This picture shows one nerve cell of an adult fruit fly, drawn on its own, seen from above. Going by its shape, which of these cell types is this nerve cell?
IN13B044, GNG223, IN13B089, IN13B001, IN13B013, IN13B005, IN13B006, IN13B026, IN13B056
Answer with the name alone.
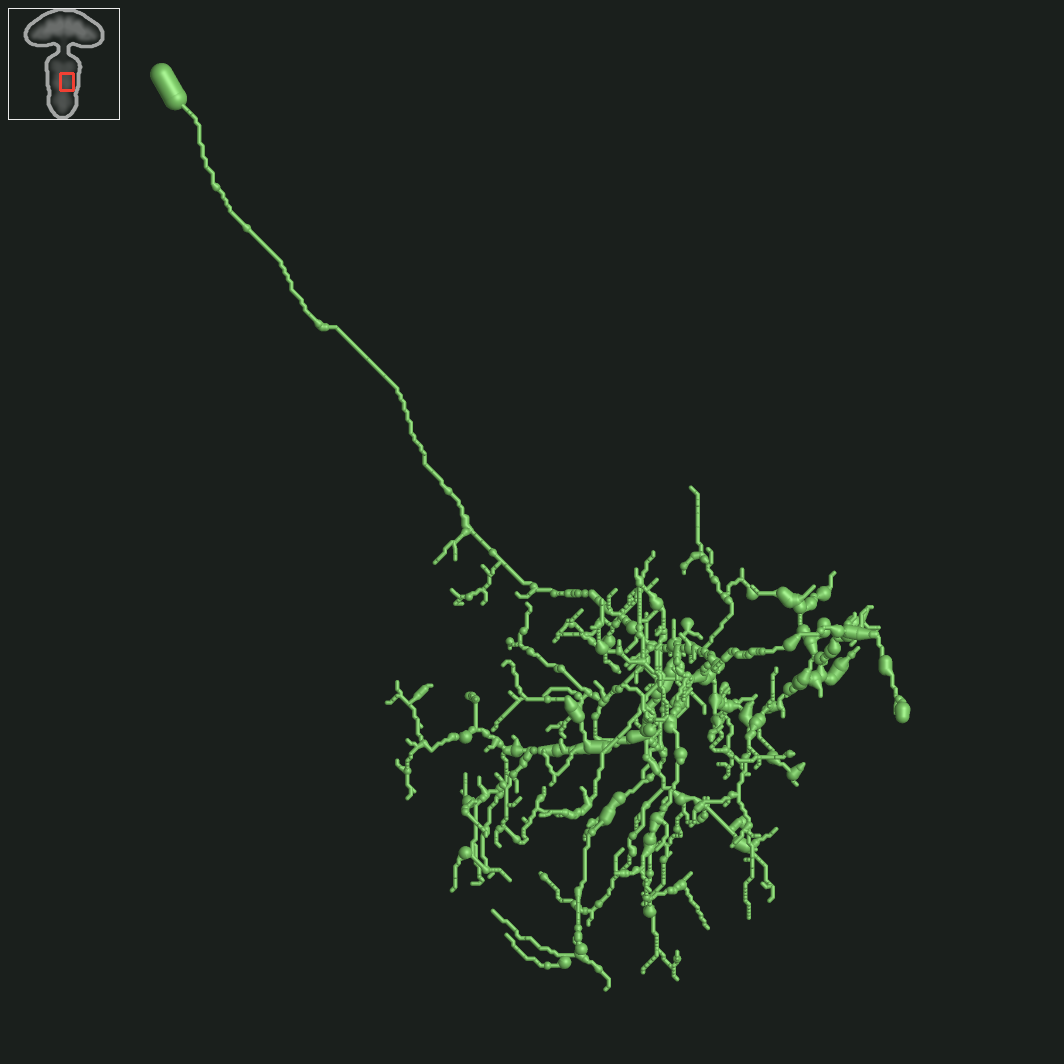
IN13B056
